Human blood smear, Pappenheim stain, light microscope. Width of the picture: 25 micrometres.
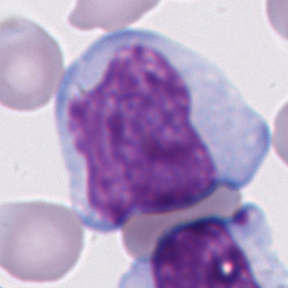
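Myeloblast in a stained smear of human peripheral blood. The cell outline is irregular, with angular corners instead of a round contour. The nucleus has an irregular, notched border. Its chromatin is patchy, with darker clumps separated by lighter areas. No granules are seen in the cytoplasm.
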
